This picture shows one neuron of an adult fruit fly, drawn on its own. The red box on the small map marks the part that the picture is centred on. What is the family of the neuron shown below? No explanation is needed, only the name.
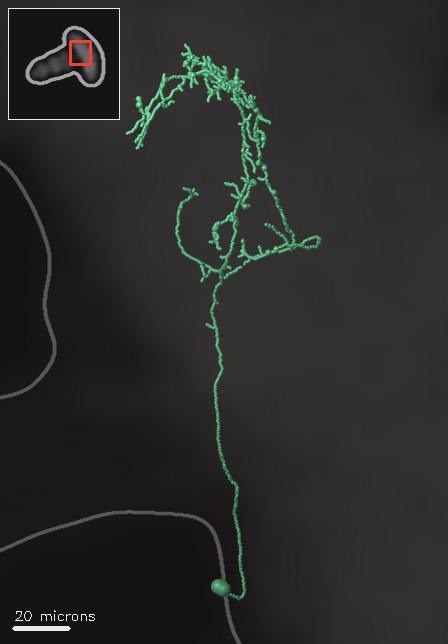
hemilineage DM6_posterior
